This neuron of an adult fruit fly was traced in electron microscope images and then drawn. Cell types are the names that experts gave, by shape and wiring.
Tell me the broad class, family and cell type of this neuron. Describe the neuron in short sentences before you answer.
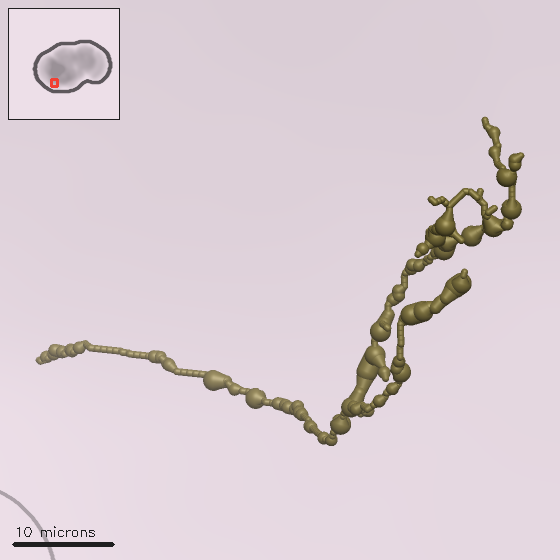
The drawing shows no cell body. By the scale bar it is about 50 microns wide in this view. This is a sensory neuron entering the nerve cord. Its family is called class mechanosensory tactile. The cell type is SNta29.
